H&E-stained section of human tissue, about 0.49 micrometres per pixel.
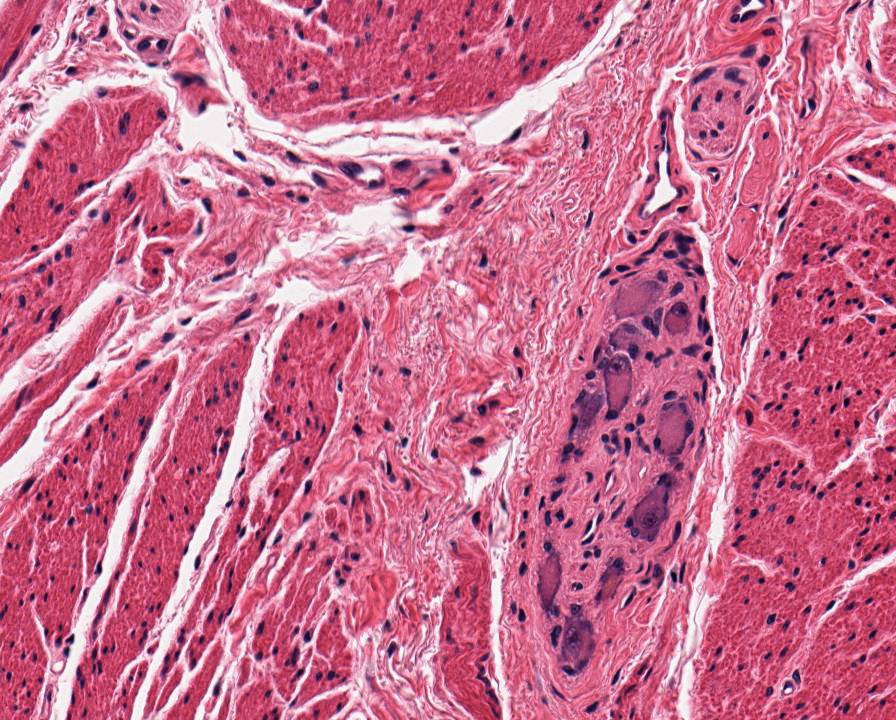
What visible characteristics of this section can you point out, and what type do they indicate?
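Smooth muscle bundles occupy the left and right parts of the field, with a central band of connective tissue between them. That band is made of loose, wavy, pale pink collagen fibres. Many small dark nuclei lie between and around the ganglion cells. No fat cells are present anywhere. This is the gastroesophageal junction.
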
